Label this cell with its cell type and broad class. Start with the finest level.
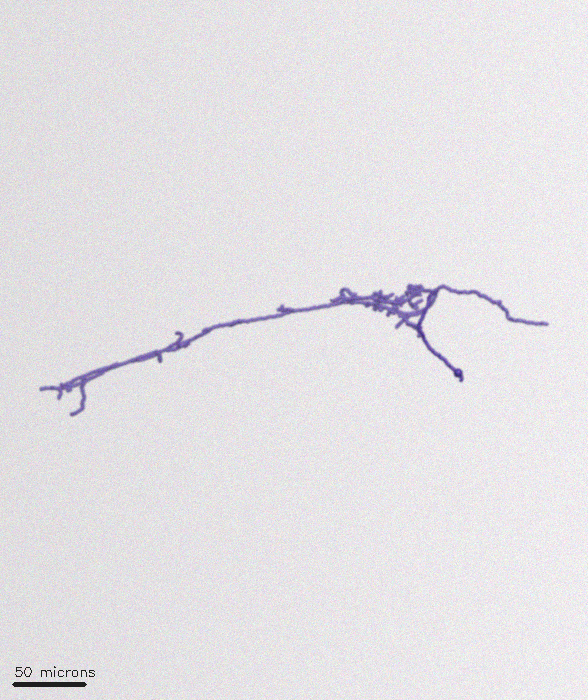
ENXXX226; efferent neuron of the nerve cord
